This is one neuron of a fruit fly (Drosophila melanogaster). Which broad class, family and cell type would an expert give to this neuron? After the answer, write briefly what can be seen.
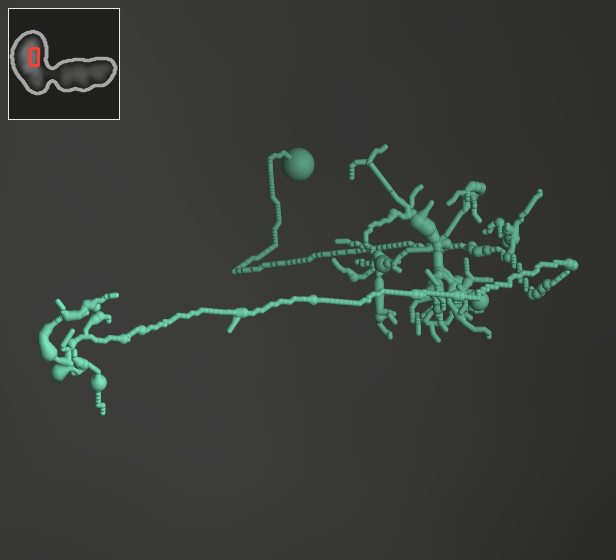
Its broad class is optic-lobe intrinsic neuron. The family is Tm. It is of cell type Tm5b. Dozens of branch ends can be seen. As drawn here it is wider than it is tall.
